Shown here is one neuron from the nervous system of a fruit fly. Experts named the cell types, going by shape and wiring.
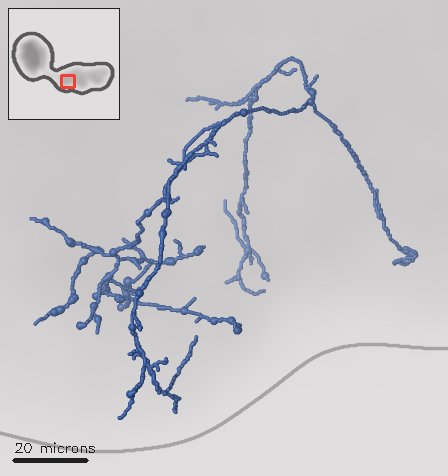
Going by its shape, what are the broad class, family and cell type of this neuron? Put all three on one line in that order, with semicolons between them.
nerve-cord intrinsic neuron; hemilineage 12B; IN12B081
